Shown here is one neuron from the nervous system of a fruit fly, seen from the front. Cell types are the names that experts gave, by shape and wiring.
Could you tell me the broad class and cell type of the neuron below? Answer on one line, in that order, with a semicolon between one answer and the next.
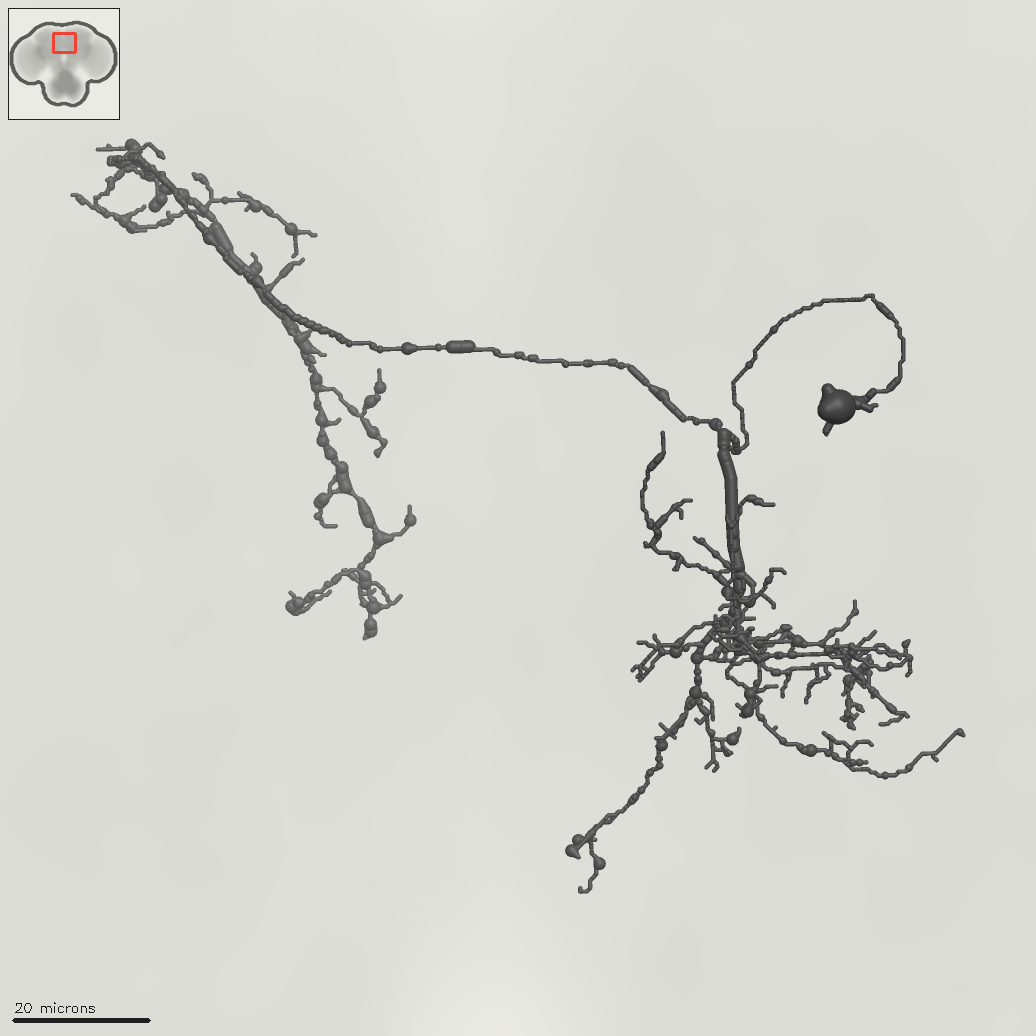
central-brain intrinsic neuron; ATL005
